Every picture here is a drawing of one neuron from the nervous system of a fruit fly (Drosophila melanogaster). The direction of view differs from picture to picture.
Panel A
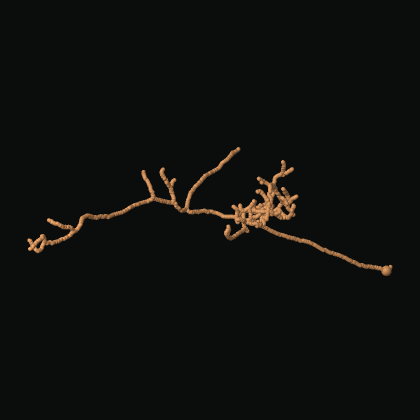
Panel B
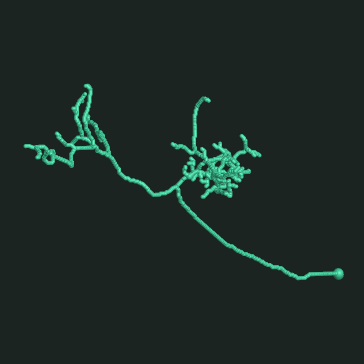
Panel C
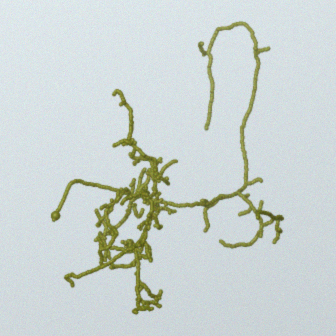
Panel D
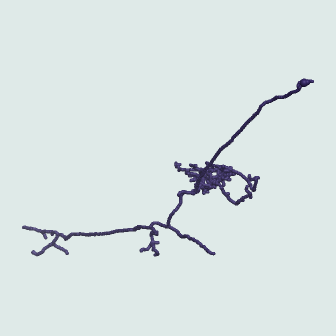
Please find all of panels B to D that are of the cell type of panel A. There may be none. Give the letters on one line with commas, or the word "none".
B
